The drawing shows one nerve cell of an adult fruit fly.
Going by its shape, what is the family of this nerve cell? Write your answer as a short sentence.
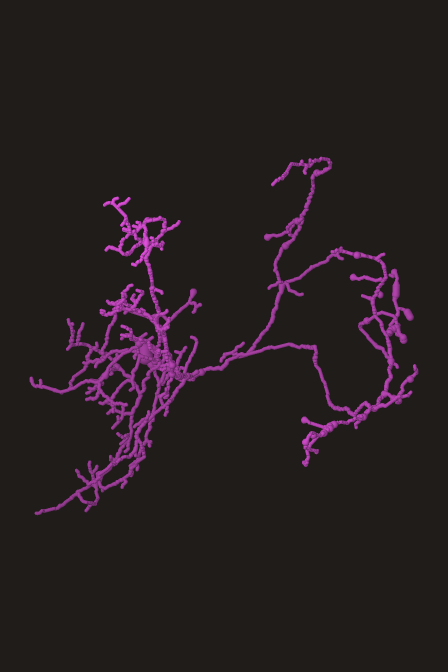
The family is hemilineage AOTUv1_medial.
